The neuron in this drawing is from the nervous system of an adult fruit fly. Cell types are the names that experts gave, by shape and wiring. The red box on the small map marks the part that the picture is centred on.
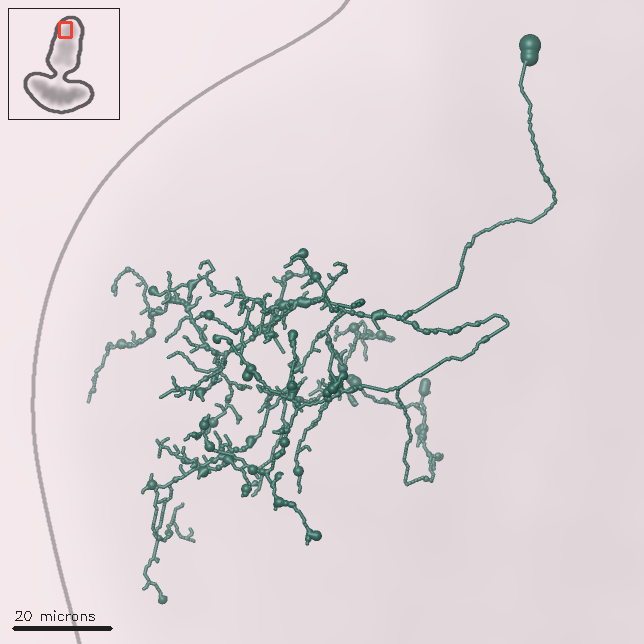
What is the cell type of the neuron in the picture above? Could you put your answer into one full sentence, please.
Regarding its cell type, the neuron is IN01B036.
